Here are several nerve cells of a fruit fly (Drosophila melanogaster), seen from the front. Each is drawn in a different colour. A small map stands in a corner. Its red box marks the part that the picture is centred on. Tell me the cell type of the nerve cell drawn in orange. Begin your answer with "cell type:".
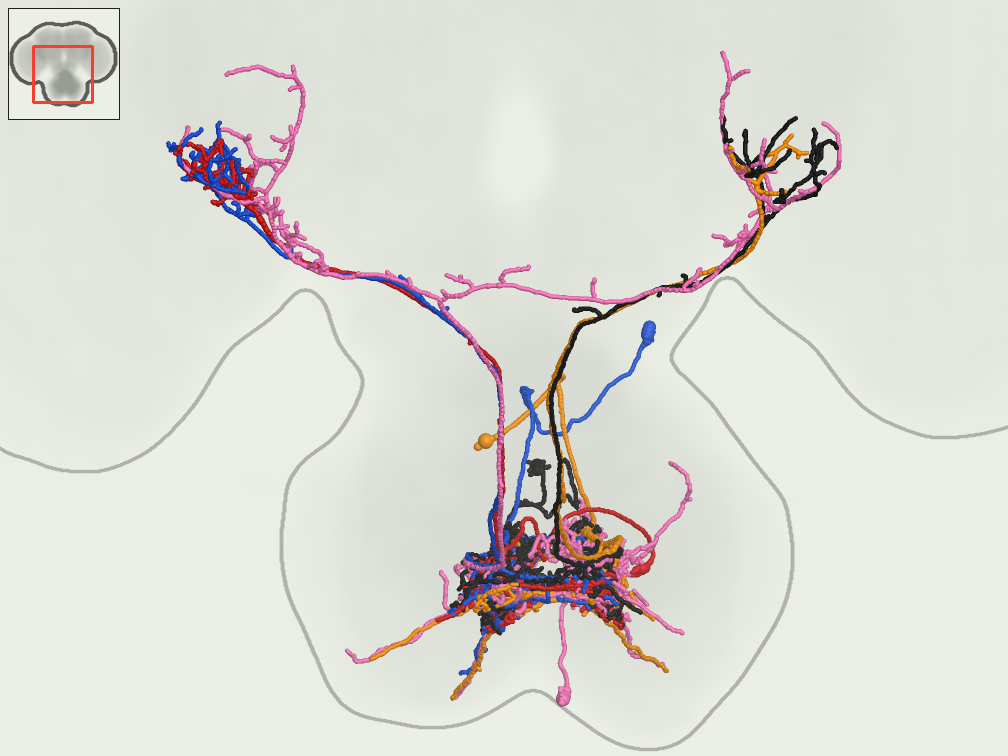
cell type: ANXXX007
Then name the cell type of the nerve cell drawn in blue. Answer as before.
cell type: ANXXX120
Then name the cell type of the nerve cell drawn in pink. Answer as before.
cell type: AN12B004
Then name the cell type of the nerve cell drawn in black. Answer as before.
cell type: AN12B006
